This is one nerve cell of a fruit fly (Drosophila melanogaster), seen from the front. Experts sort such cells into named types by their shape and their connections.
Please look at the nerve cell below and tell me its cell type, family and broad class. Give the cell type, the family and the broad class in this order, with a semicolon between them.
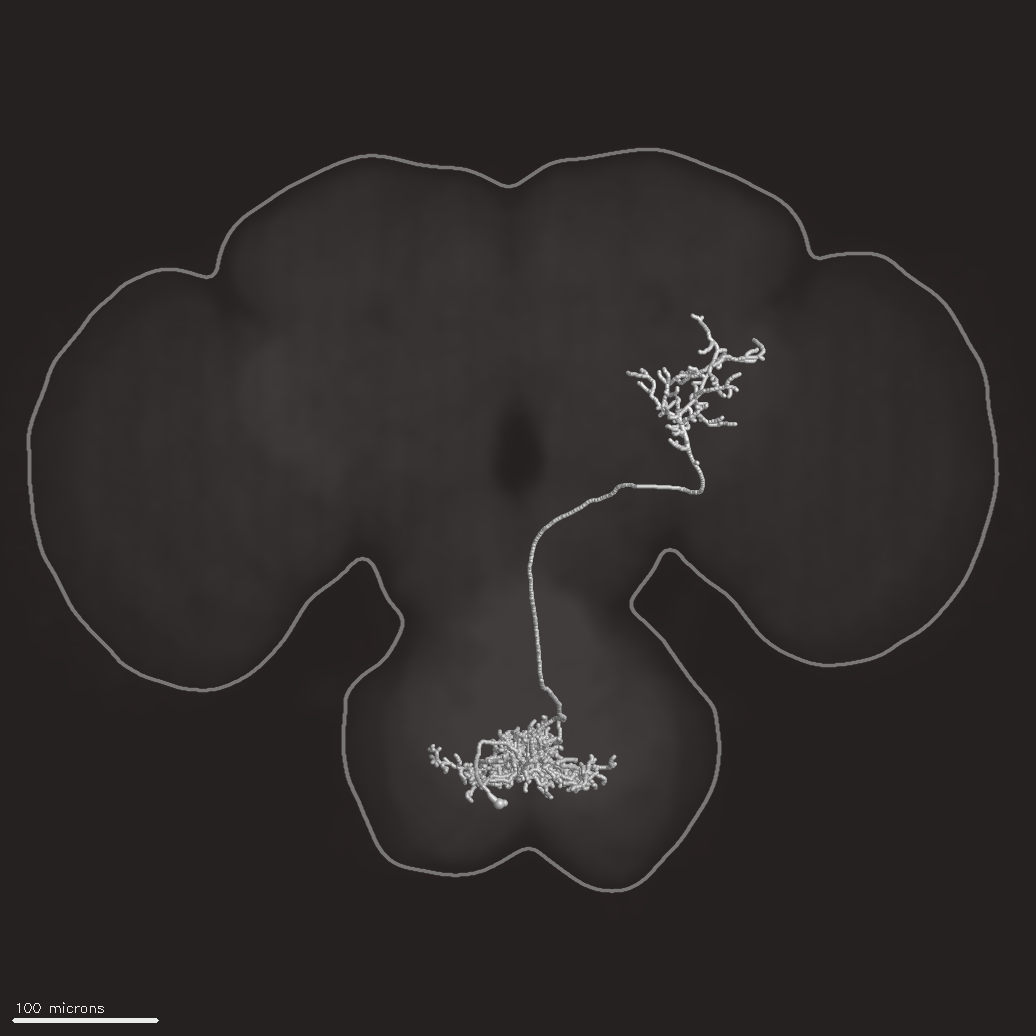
AN07B018; hemilineage 07B; ascending neuron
